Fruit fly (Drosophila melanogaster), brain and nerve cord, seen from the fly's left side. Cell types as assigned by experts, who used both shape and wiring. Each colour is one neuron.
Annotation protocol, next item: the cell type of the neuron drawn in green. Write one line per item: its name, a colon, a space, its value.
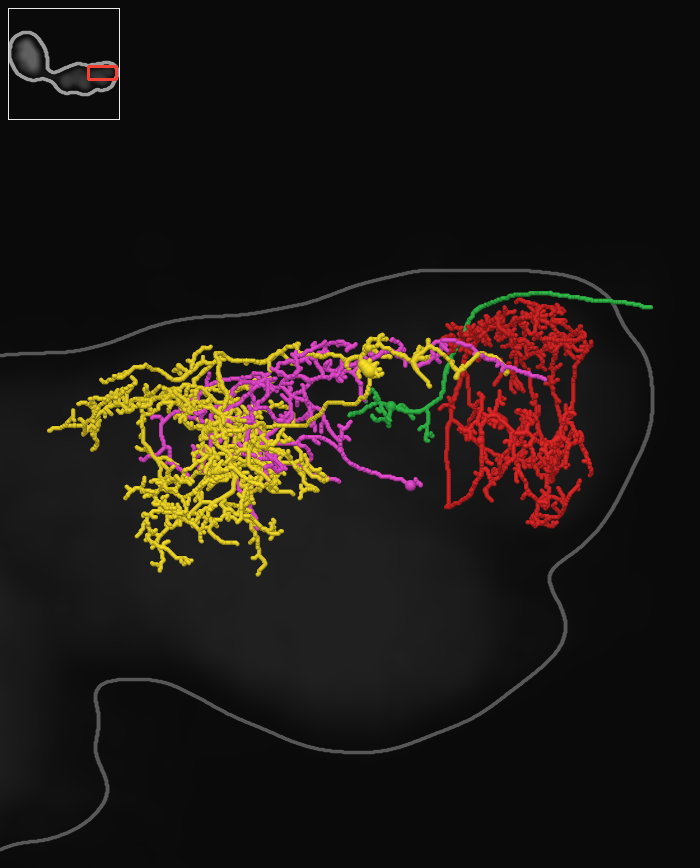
cell type: SNxx03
